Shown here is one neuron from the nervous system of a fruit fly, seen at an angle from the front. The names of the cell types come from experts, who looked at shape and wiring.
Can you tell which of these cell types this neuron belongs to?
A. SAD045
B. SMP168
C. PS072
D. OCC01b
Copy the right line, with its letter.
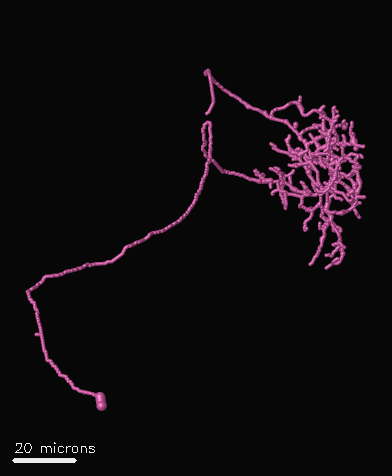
C. PS072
